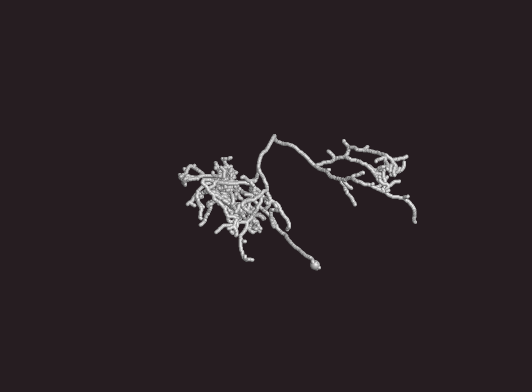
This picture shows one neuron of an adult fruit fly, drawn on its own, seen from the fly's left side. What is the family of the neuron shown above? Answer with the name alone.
hemilineage 12A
